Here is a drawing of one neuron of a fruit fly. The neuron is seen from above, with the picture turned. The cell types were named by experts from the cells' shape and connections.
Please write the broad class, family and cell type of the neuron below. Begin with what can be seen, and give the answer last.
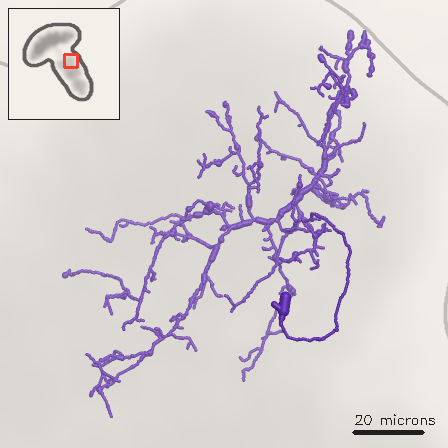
It is in the nerve cord and does not reach the brain. From top to bottom in the picture it spans about 110 microns. Dozens of branch ends can be seen. It is a nerve-cord intrinsic neuron. Its family is hemilineage 19A. Its cell type is IN19A124.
